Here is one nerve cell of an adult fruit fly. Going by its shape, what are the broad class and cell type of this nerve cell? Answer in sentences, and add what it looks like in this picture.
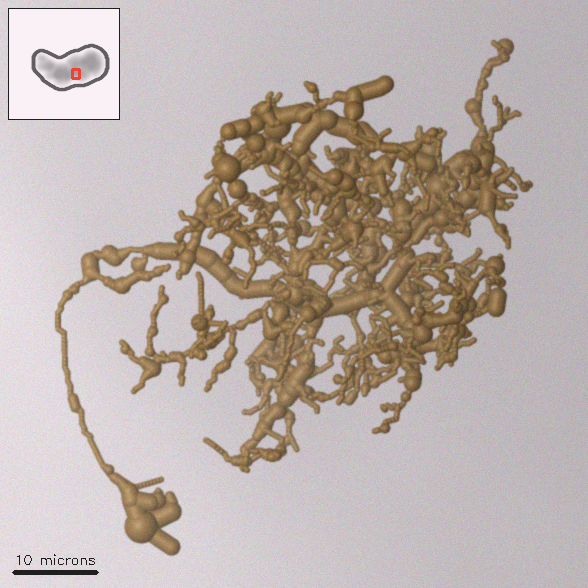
This is a central-brain intrinsic neuron. It is of cell type AVLP341. Its cell body lies at the lower left of the picture. From top to bottom in the picture it spans about 60 microns.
